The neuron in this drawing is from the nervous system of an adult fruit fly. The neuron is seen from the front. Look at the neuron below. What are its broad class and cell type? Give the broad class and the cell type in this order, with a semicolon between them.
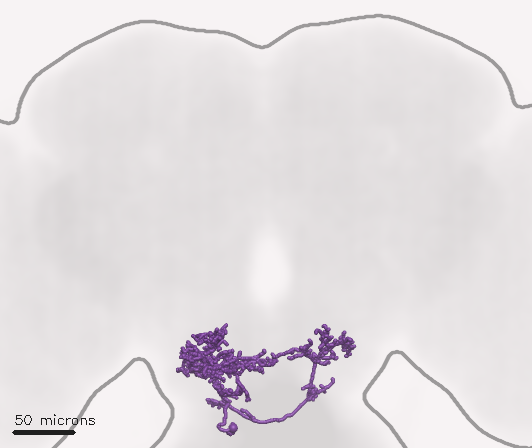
central-brain intrinsic neuron; GNG167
